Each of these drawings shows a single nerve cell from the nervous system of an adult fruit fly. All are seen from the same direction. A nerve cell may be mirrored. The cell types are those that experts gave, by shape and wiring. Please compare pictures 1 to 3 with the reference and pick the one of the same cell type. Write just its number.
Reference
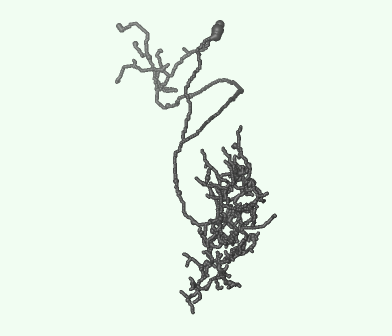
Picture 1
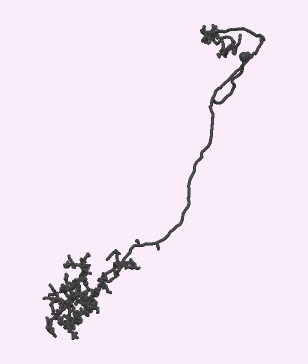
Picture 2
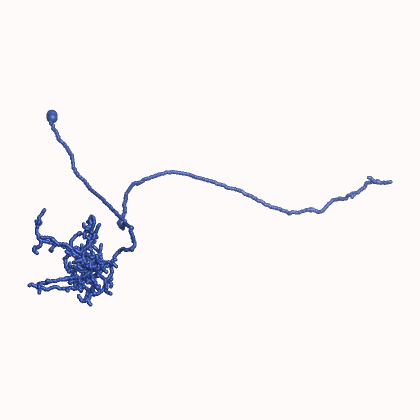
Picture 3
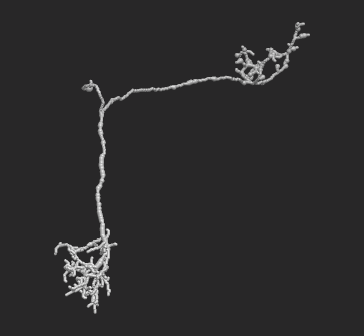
2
